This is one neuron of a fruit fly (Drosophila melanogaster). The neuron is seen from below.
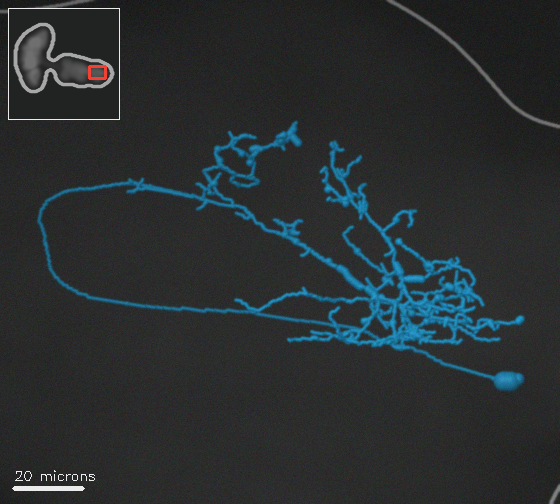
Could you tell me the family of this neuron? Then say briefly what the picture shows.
The family is hemilineage 12B. This is a nerve-cord intrinsic neuron. It is in the nerve cord and does not reach the brain. By the scale bar it is about 140 microns wide in this view. Dozens of branch ends can be seen.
